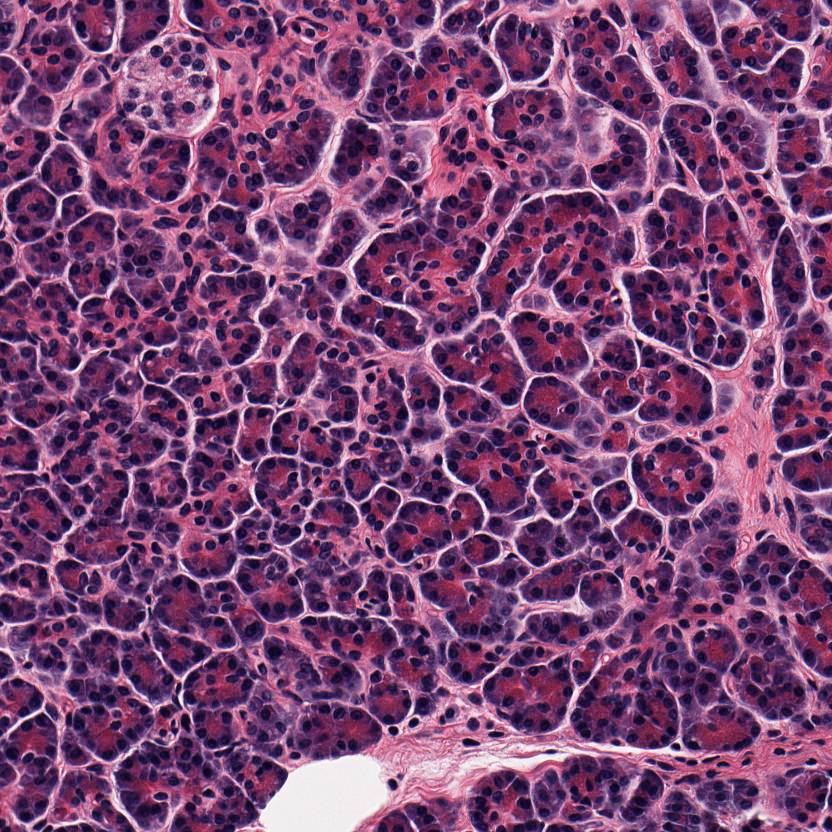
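Pancreas. Small, closely packed acini fill nearly the whole field, with thin septa dividing them into lobules. Each acinus: cytoplasm pink-red centrally, purple toward the outer edge. Acinar cell nuclei: small, round, dark, basal. Top left: one pale, rounded cell cluster, an islet.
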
